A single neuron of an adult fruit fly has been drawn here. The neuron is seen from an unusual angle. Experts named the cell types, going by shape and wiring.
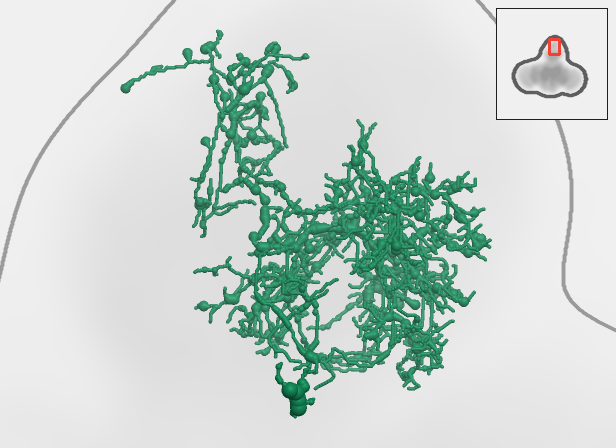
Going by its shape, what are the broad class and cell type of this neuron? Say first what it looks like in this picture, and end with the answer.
The picture shows more than a hundred branch ends. As drawn here it is about as wide as it is tall. This is a nerve-cord intrinsic neuron. The cell type is INXXX320.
